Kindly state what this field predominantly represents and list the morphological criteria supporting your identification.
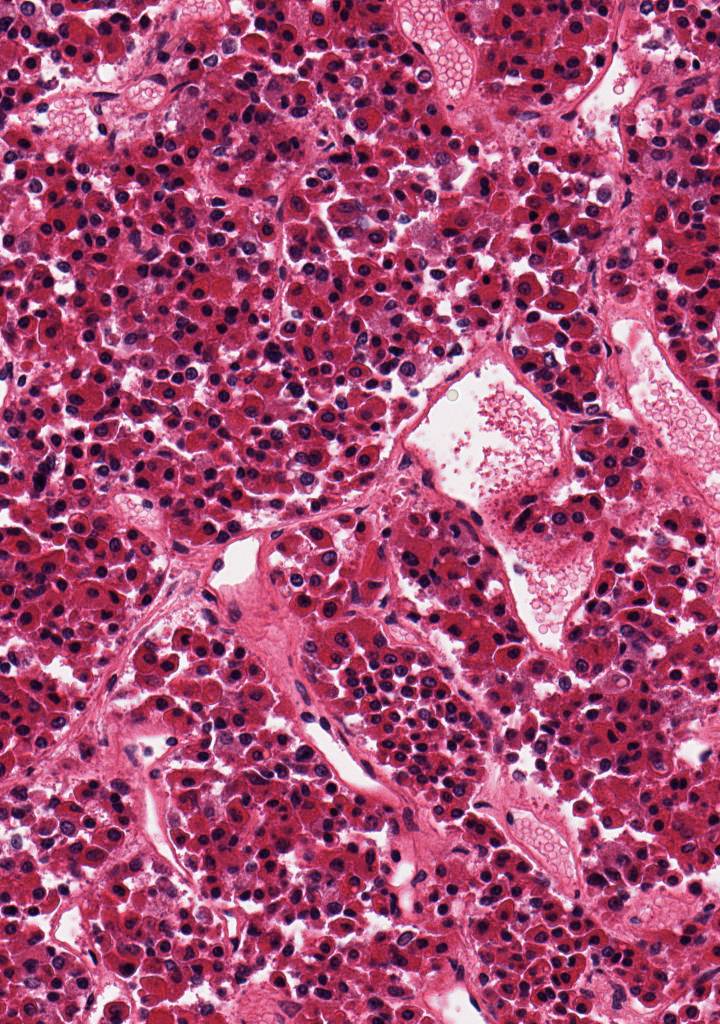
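Answer: pars distalis of the pituitary. Cells lie in nests and cords divided by thin pink fibrous septa across the whole field. Most have abundant, bright red granular cytoplasm, while a scattered minority have paler grey-purple cytoplasm.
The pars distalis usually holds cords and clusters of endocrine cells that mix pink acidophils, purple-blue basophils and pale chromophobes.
The cells form no glandular lumina.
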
